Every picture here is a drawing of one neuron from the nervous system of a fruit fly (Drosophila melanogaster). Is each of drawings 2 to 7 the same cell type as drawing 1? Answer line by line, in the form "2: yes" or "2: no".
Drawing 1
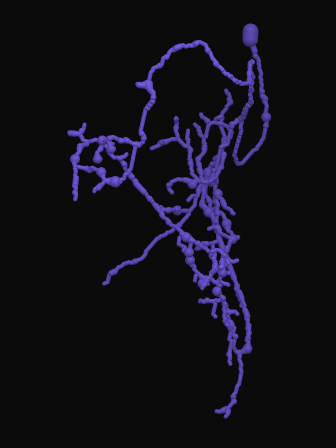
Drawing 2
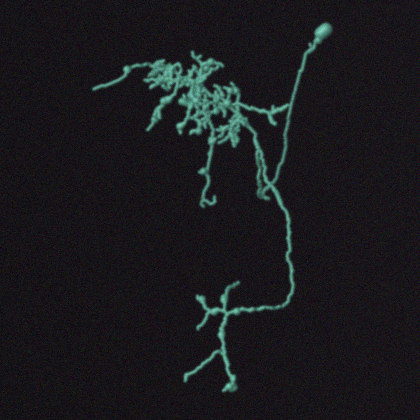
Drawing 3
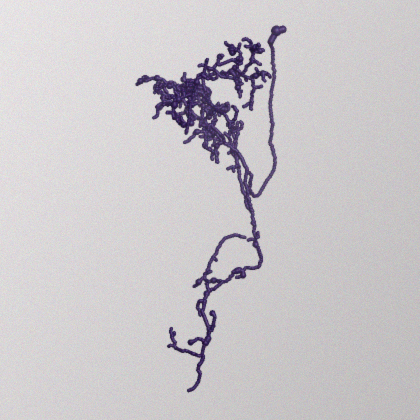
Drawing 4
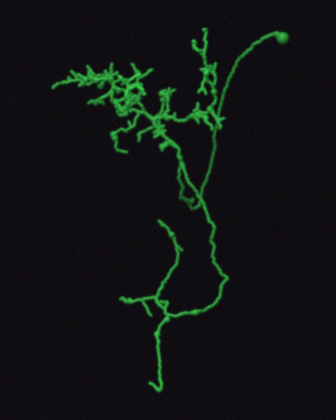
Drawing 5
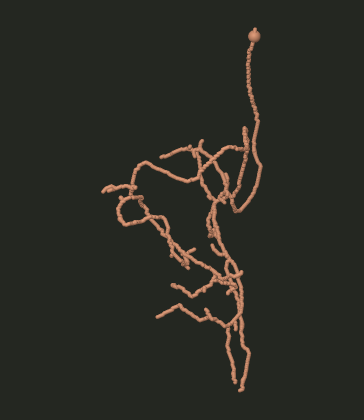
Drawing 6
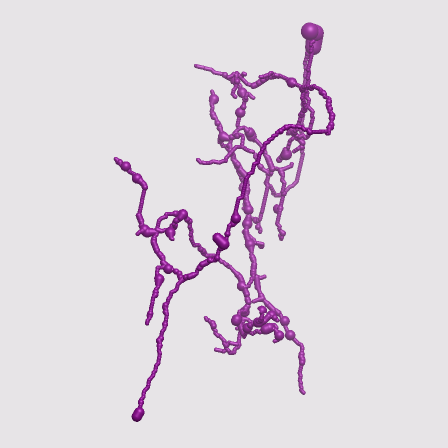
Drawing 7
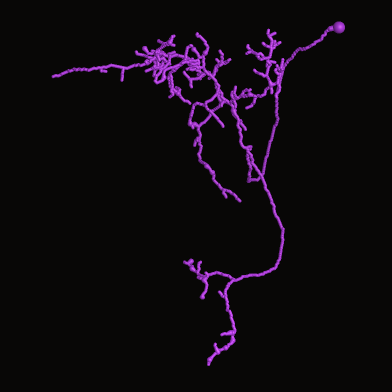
2: no
3: no
4: no
5: yes
6: yes
7: no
